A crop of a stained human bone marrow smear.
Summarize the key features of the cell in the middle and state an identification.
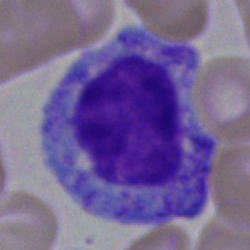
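Look first at the outline: it is irregular, with angular corners rather than a smooth curve. The cytoplasm is blue and forms a rim that is wider below the nucleus than above it. Small dark purple granules are scattered through it. This cell is a myelocyte.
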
